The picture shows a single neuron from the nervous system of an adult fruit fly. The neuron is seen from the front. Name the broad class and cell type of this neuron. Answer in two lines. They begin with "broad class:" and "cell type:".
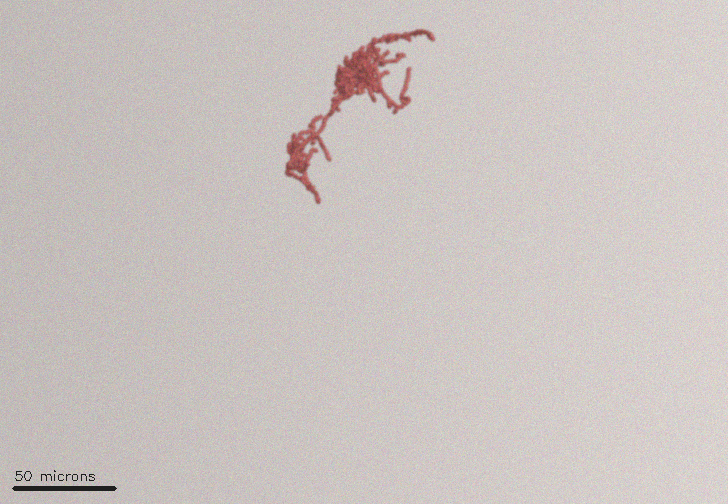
broad class: nerve-cord intrinsic neuron
cell type: INXXX418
